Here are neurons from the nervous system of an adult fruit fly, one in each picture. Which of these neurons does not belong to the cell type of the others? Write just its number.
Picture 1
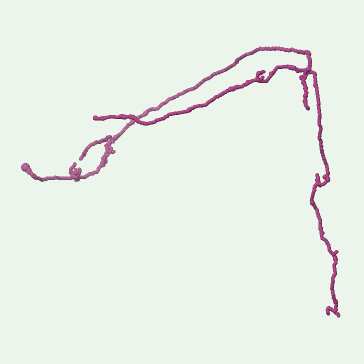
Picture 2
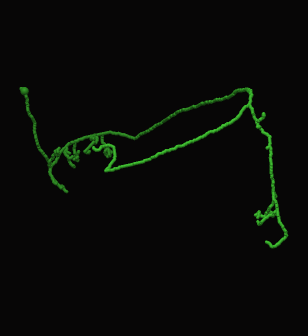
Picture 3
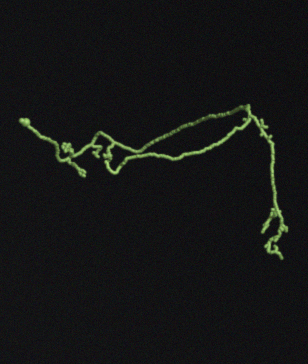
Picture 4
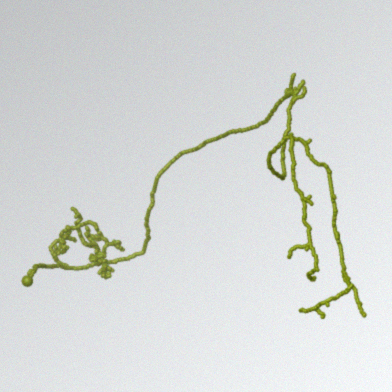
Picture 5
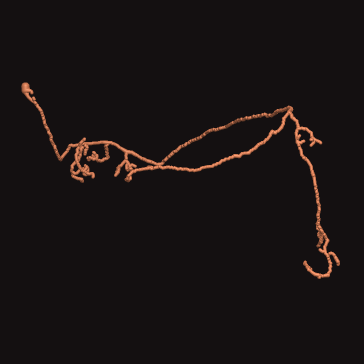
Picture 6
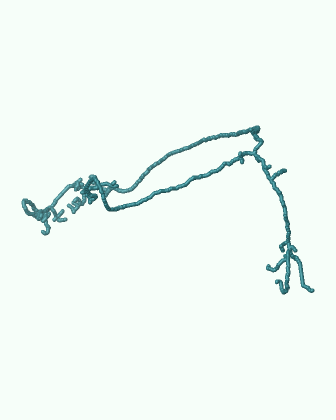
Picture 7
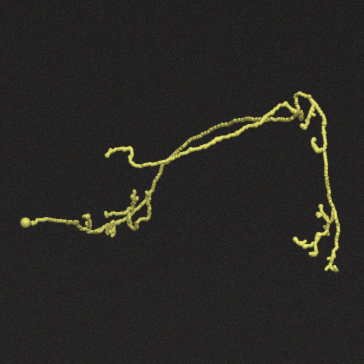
4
